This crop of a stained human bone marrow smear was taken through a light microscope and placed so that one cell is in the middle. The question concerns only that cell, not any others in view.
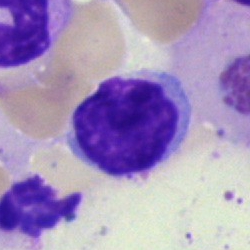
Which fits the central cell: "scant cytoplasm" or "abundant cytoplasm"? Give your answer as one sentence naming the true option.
Scant cytoplasm surrounds the nucleus of this cell.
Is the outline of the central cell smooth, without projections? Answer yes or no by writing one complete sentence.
Yes, along its outline the cell is smooth, with no projections.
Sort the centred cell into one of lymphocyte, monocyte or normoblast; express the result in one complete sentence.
By classification, the middle cell of this crop is a lymphocyte.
